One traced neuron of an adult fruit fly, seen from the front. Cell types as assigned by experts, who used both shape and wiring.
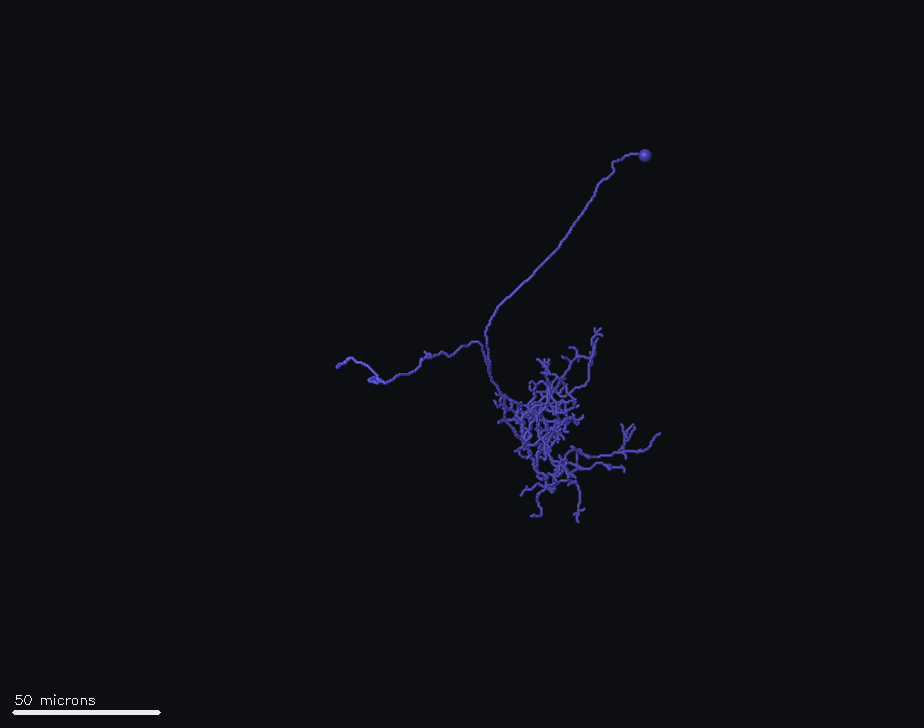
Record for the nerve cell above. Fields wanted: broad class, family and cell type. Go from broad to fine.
nerve-cord intrinsic neuron; hemilineage 23B; IN23B063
